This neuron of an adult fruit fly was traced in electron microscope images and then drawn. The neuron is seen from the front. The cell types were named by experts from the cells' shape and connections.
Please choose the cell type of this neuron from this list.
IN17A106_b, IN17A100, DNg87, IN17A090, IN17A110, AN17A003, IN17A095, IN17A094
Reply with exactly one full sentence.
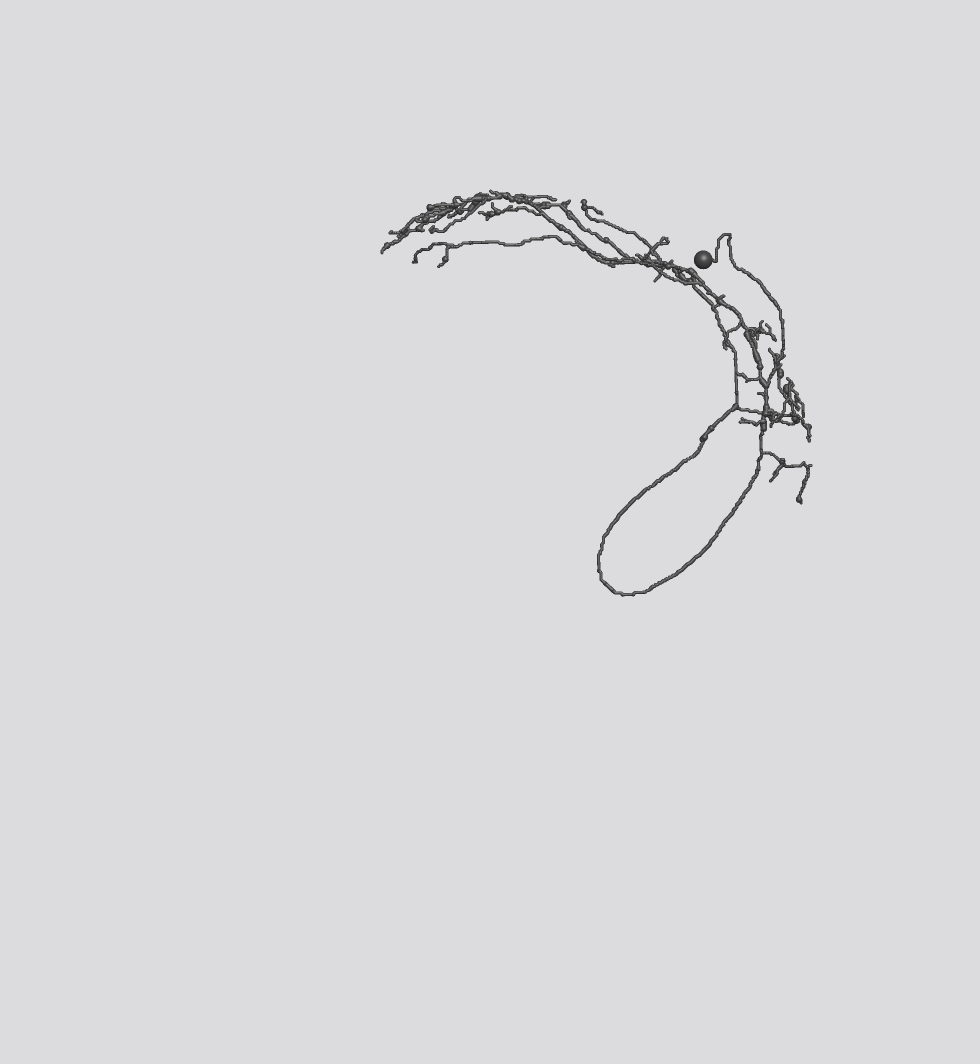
This neuron is an instance of the cell type IN17A100.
